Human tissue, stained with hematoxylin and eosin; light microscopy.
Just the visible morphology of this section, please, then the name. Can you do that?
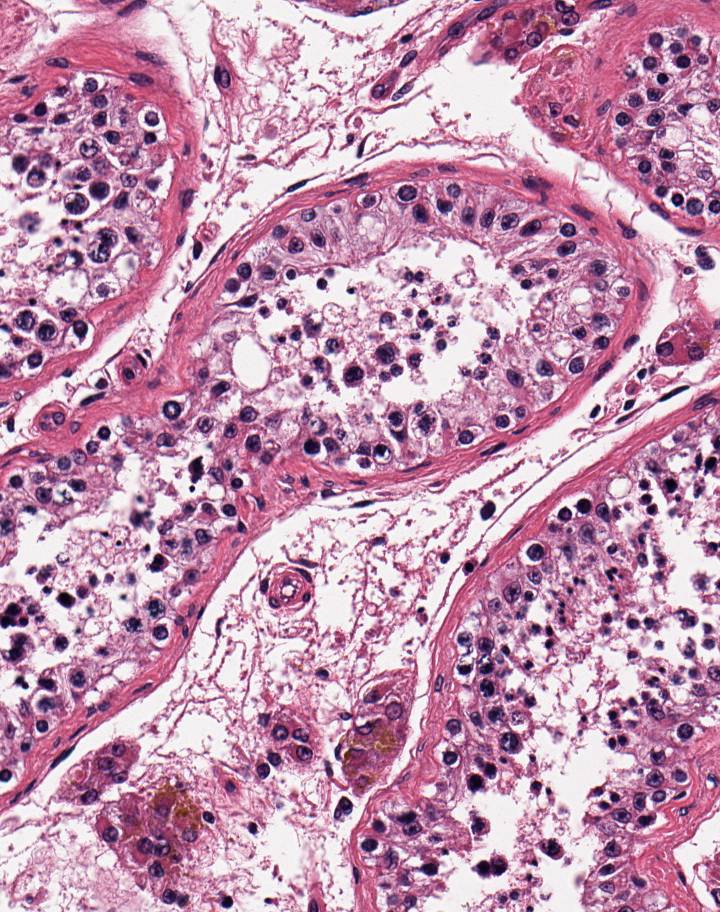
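Several tubules, cut in cross and oblique section, fill the field, an elongated oval one at centre. A stratified epithelium several cells deep, with round nuclei, lines the inner surface of their walls. Between the tubules in the lower part lie clusters of polygonal cells with abundant pink cytoplasm and golden-brown pigment granules. The intervening tissue is loose, pale and wispy, with much open space. This is testis.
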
